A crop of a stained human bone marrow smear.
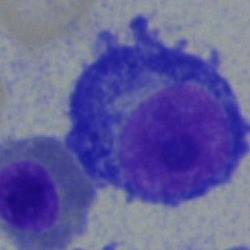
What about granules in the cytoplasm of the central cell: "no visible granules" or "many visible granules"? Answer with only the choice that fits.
No visible granules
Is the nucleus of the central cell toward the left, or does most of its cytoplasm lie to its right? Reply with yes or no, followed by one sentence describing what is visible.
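No. The nucleus lies off-centre, toward the right side of the cell.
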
